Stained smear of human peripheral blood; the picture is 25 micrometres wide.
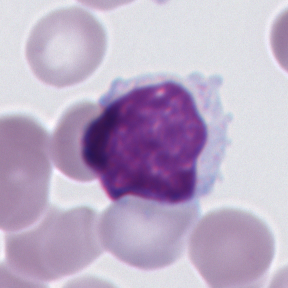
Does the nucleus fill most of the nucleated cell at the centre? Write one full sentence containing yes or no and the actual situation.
Yes, most of the cell is filled by the nucleus.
